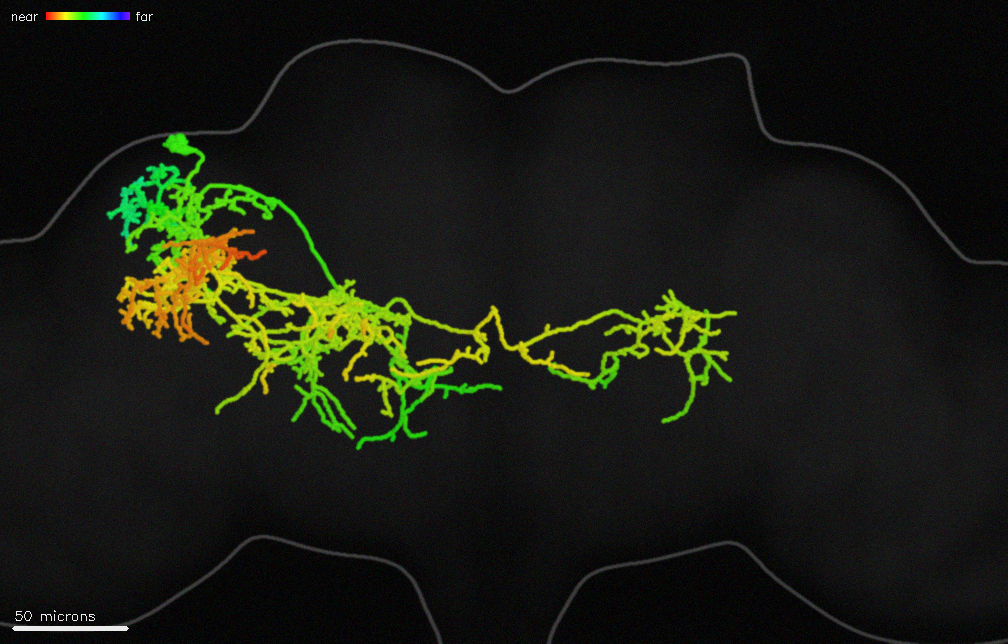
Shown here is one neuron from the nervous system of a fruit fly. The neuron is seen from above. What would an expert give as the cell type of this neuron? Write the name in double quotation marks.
"CL110"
